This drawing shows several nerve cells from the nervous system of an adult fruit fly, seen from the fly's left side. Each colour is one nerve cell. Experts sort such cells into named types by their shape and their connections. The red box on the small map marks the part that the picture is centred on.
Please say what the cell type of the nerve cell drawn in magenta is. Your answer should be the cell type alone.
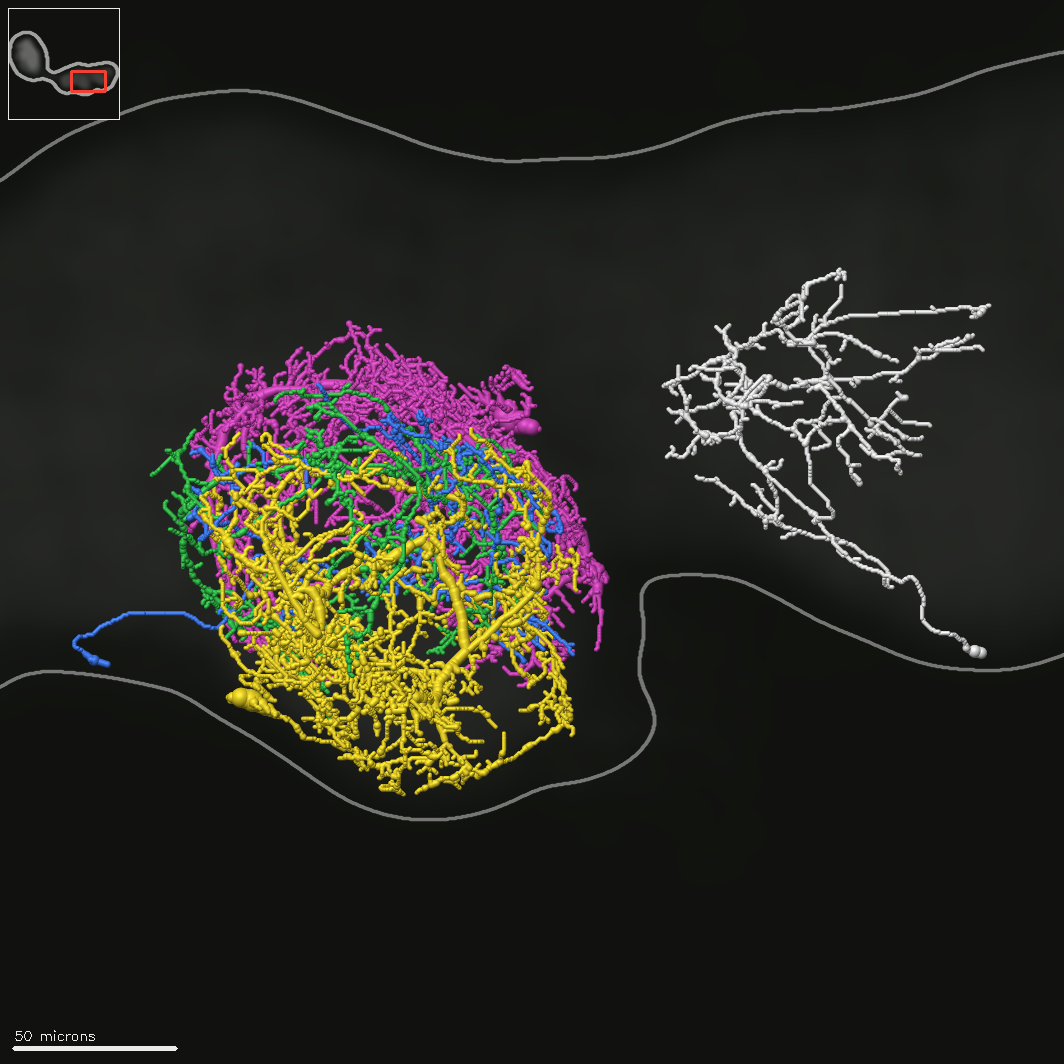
IN19A008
